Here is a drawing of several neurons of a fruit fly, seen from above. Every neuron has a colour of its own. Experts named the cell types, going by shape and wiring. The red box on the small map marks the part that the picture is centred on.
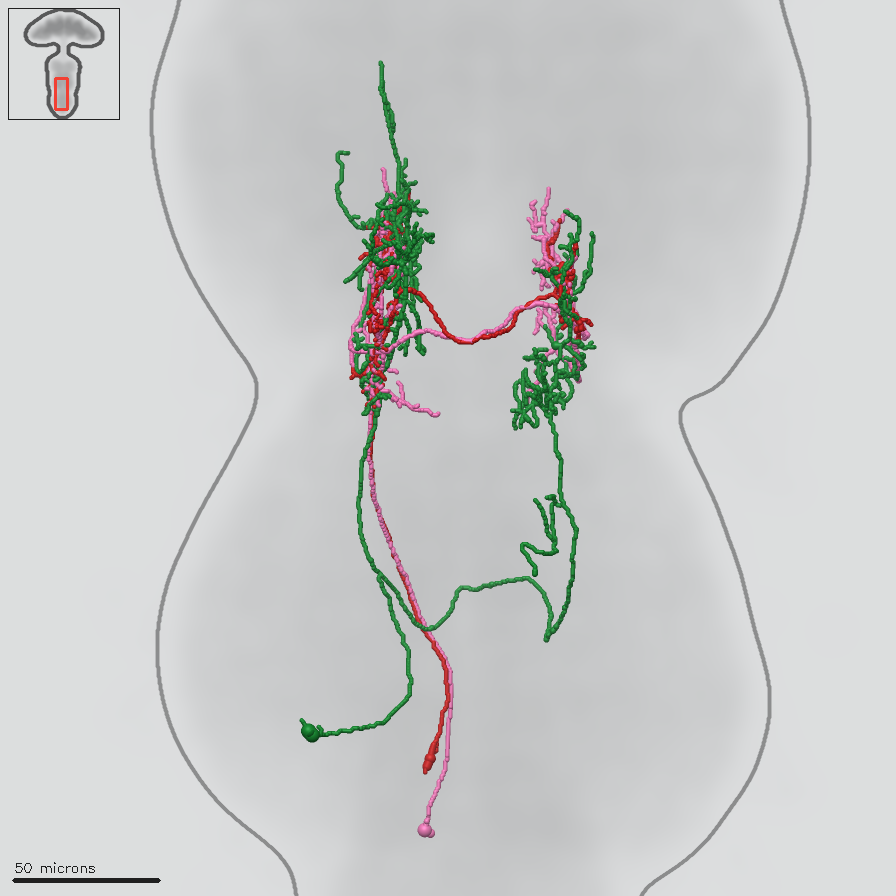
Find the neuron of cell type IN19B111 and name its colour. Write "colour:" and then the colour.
colour: green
